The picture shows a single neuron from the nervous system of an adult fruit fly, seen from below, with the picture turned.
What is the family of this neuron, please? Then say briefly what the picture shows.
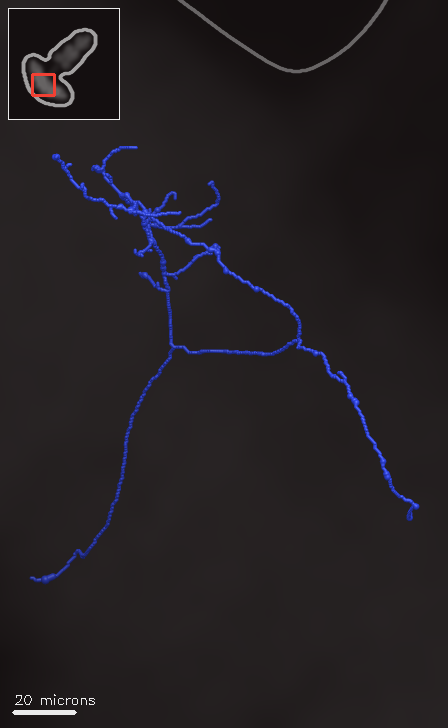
Its family is hemilineage SMPad2. It is a central-brain intrinsic neuron. It lies in the brain. Its cell body lies at the lower left of the picture. From top to bottom in the picture it spans about 140 microns.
